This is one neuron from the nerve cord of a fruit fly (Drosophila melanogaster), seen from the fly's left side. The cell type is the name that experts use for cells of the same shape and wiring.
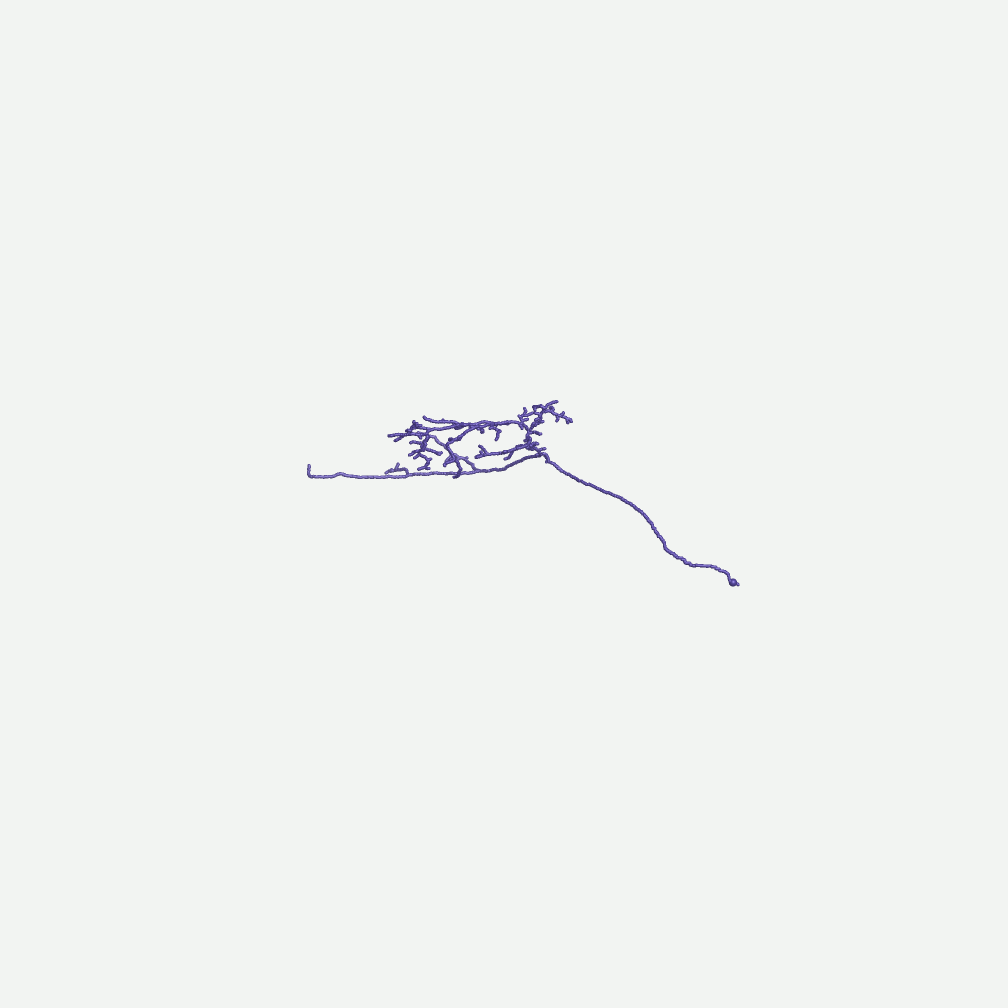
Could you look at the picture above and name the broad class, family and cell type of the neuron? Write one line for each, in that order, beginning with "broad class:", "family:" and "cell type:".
broad class: nerve-cord intrinsic neuron
family: hemilineage 07B
cell type: IN07B099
